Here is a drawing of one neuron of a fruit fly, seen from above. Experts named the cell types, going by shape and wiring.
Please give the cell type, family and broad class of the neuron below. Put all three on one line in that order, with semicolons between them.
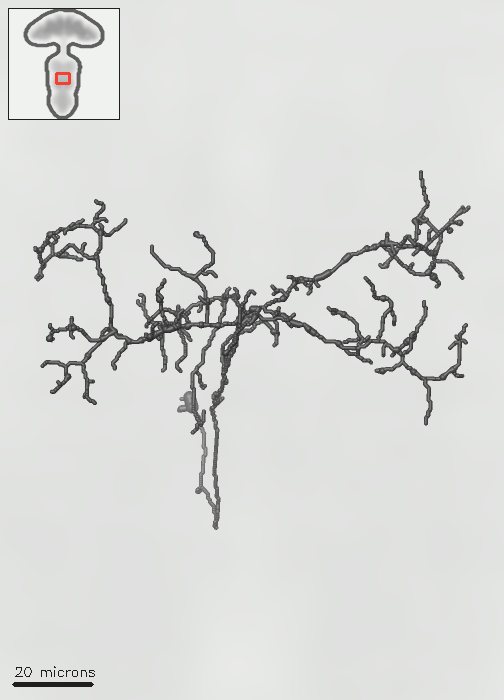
IN00A057; hemilineage 00A; nerve-cord intrinsic neuron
